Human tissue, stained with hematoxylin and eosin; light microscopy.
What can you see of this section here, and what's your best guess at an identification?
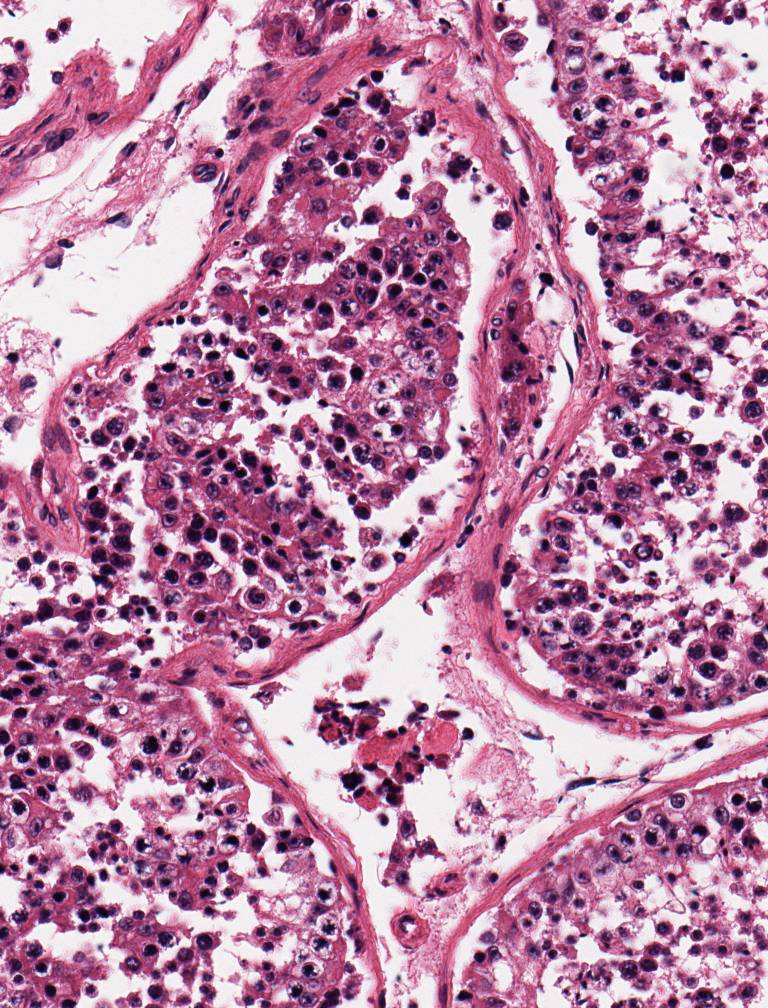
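Tubules are each enclosed by a band of pink fibrous tissue holding flattened, spindle-shaped nuclei. Inside them, numerous small cells with round, densely dark nuclei mingle with larger cells having round nuclei and pale cytoplasm. Between tubules, spaces are mostly white and empty apart from wisps of loose pale pink fibrillar tissue. This is testis.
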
